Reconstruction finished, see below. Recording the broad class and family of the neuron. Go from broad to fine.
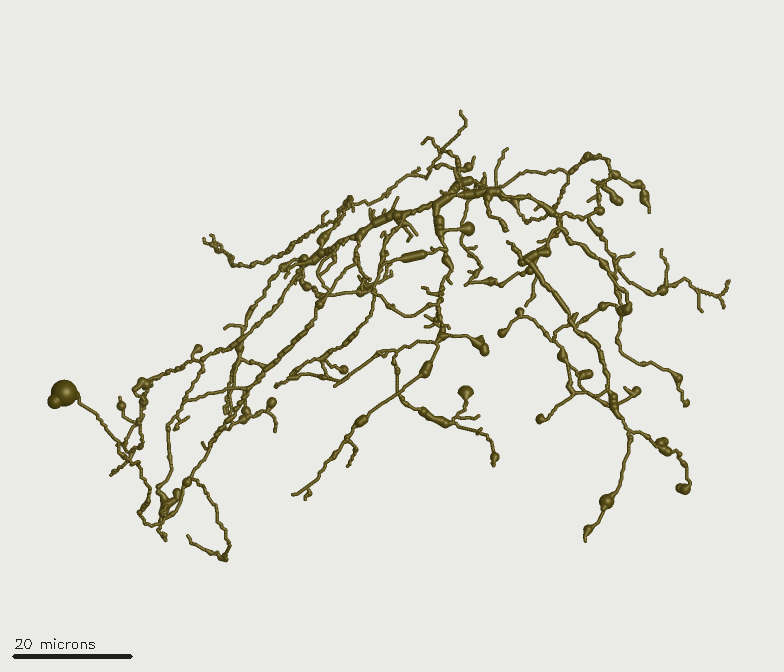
nerve-cord intrinsic neuron; hemilineage 08A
